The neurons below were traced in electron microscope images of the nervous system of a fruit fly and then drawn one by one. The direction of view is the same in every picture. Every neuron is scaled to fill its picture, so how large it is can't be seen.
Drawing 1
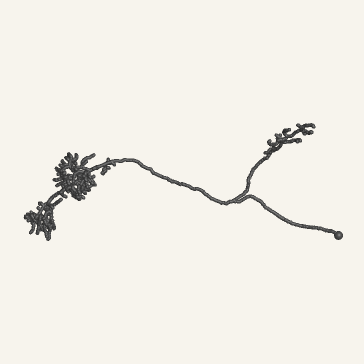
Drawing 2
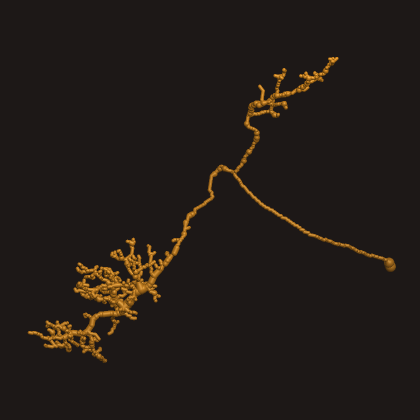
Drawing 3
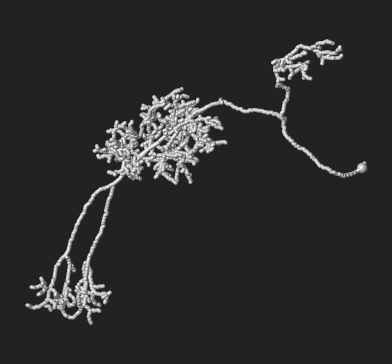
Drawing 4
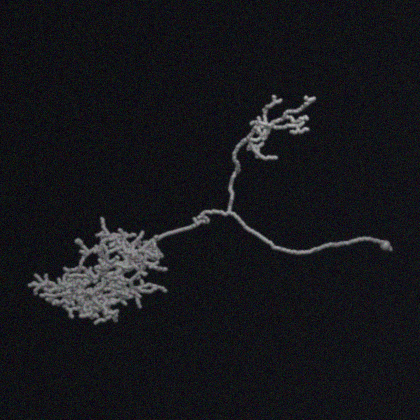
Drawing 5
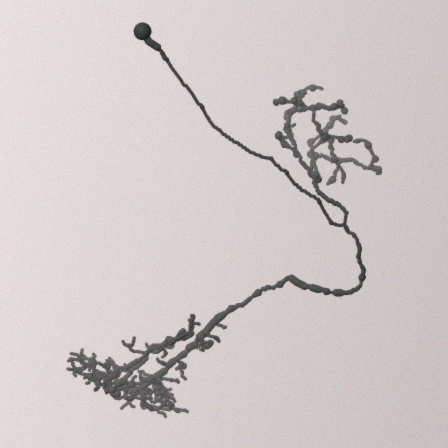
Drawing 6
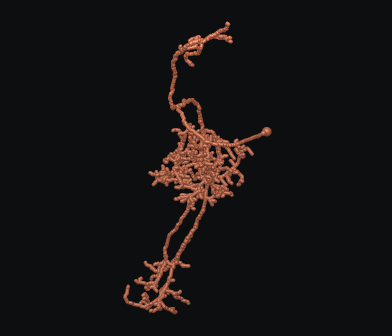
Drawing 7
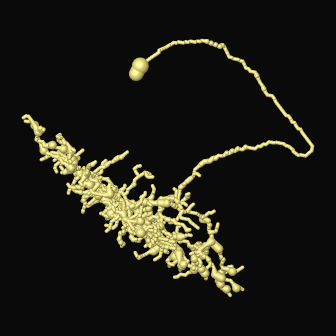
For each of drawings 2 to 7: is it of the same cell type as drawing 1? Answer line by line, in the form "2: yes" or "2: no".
2: yes
3: yes
4: yes
5: no
6: yes
7: no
